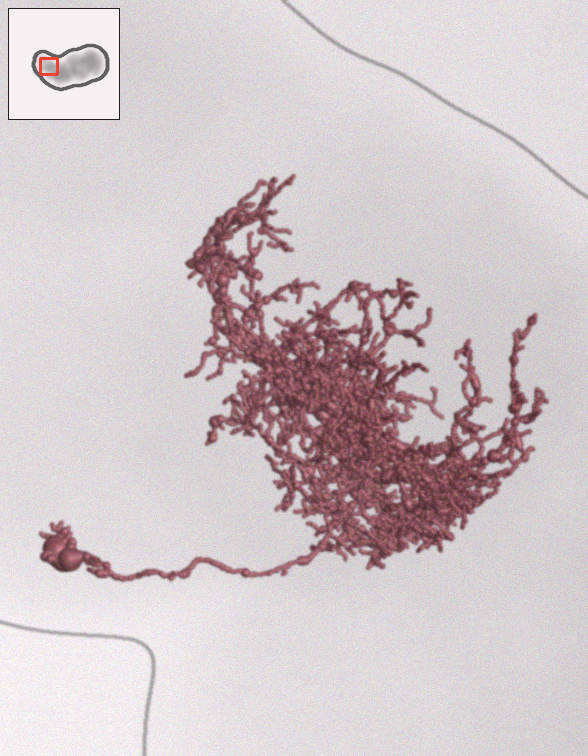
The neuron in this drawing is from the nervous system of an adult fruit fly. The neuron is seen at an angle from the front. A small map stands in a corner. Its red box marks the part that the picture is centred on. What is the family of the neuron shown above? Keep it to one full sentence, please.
By family, this neuron is grouped as hemilineage 13B.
